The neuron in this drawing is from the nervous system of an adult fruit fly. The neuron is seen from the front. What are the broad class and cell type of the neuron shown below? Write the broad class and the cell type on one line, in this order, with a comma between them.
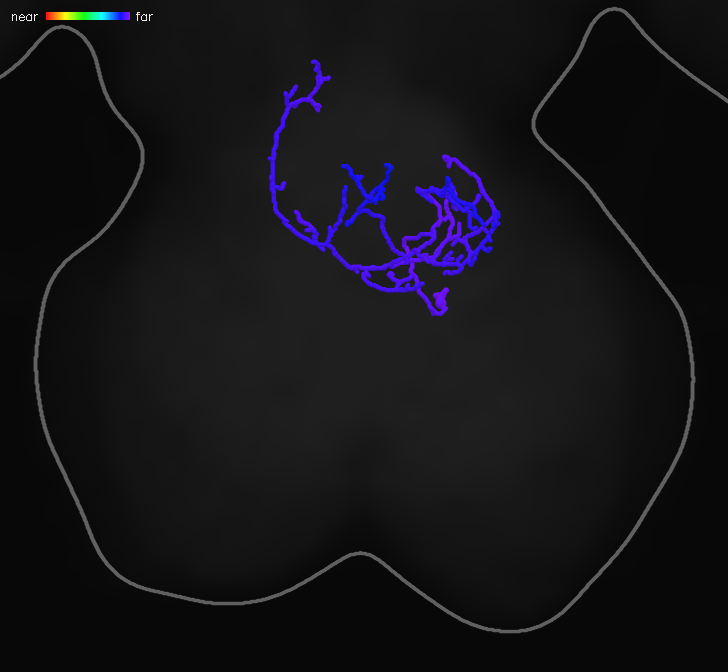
nerve-cord intrinsic neuron, INXXX456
